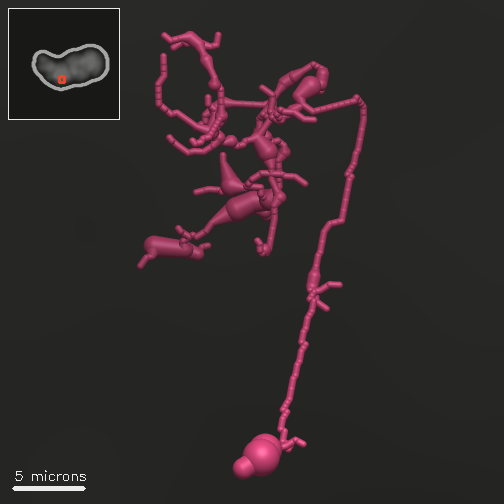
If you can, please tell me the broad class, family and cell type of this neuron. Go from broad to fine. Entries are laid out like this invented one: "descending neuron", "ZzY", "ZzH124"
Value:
"optic-lobe intrinsic neuron", "Cm", "Cm2"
